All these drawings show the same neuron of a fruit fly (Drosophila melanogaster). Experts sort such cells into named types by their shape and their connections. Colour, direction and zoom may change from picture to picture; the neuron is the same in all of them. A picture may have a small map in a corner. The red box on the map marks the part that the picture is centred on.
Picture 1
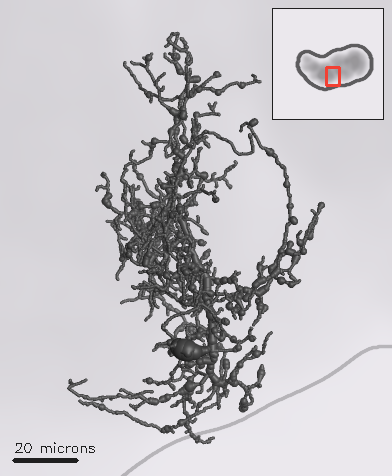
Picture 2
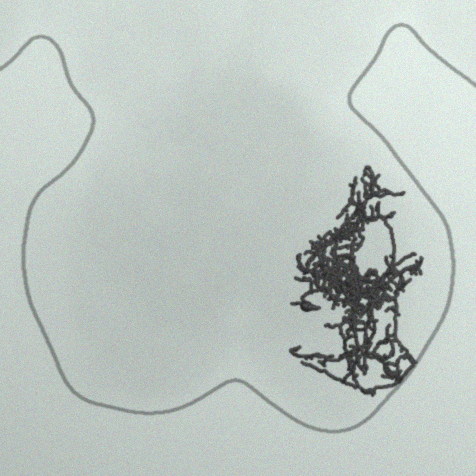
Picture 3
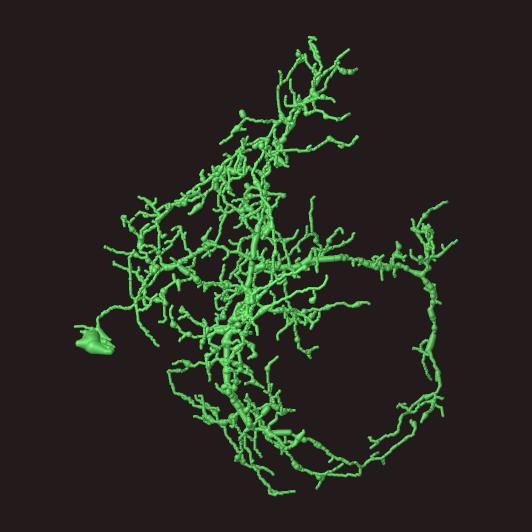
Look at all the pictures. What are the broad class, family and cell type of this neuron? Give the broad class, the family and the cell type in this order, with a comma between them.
nerve-cord intrinsic neuron, hemilineage 16B, IN16B032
